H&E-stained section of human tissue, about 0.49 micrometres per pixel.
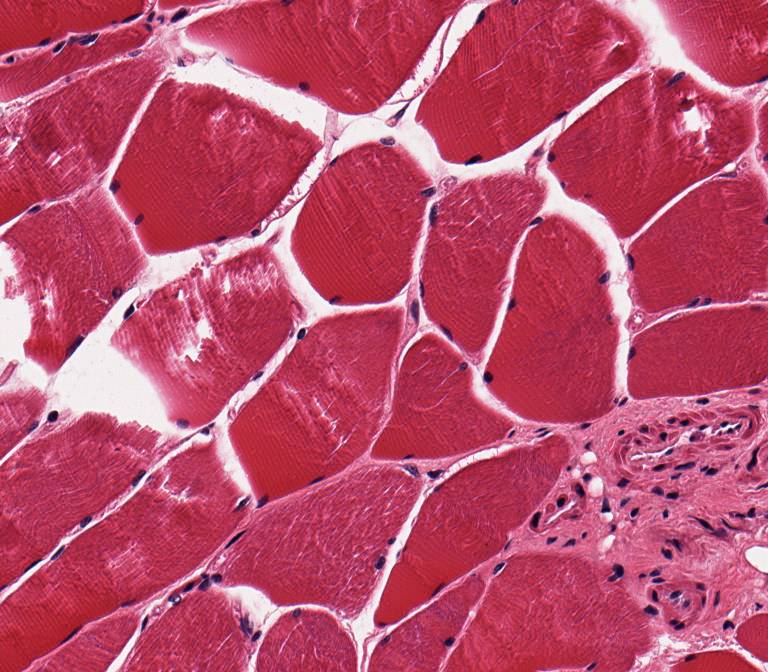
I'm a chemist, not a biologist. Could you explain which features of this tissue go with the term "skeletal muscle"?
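This tissue is skeletal muscle.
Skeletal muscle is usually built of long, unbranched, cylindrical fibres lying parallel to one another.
Here the dark, flattened nuclei of the muscle fibres sit at the fibre edges, not in their centres. White shrinkage clefts separate many of the fibres. Looser connective tissue containing small blood vessels occupies the lower right corner. No fat cells appear anywhere in the field.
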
